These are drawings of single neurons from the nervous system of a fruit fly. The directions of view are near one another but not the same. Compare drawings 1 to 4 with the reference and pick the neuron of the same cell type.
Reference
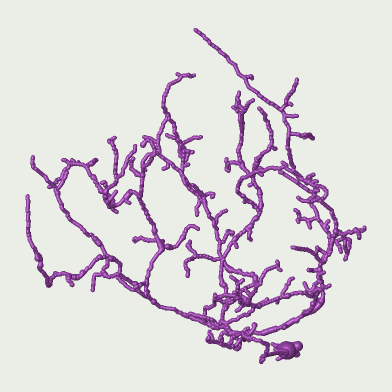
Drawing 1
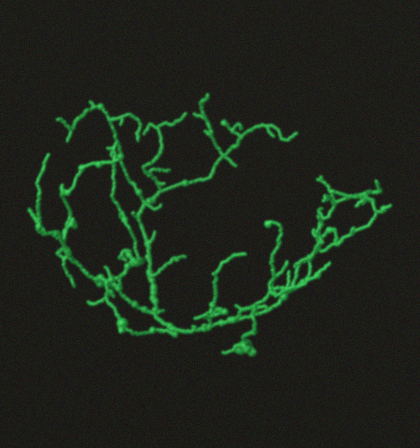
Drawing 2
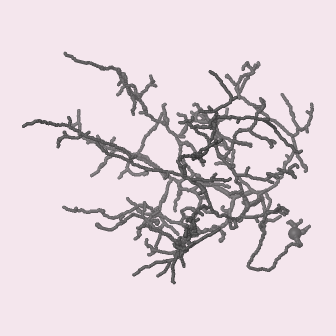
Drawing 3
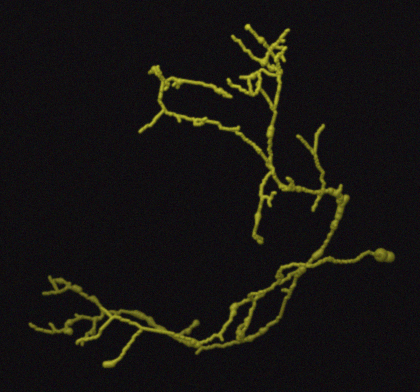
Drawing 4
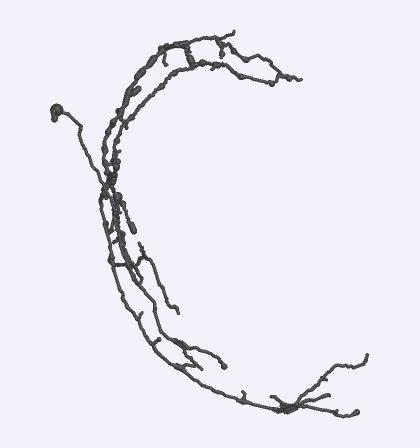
2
